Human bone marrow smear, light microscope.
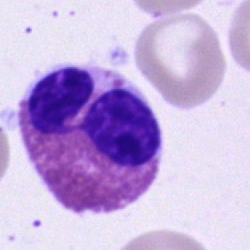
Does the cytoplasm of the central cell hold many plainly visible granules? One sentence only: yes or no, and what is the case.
Yes, there are many visible granules in its cytoplasm.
